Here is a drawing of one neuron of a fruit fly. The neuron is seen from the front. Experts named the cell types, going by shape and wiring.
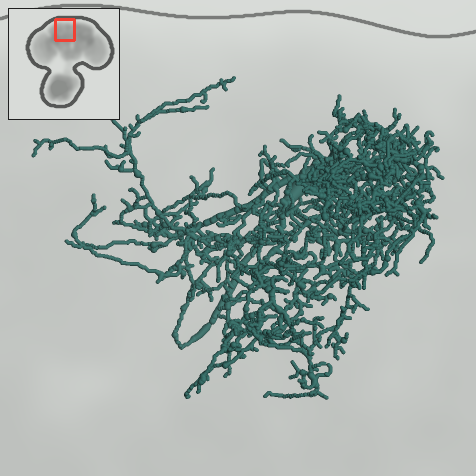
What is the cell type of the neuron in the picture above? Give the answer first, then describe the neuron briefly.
It is of cell type SMP376. This is a central-brain intrinsic neuron. More than a hundred branch ends can be seen. In this view it is wider than it is tall.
